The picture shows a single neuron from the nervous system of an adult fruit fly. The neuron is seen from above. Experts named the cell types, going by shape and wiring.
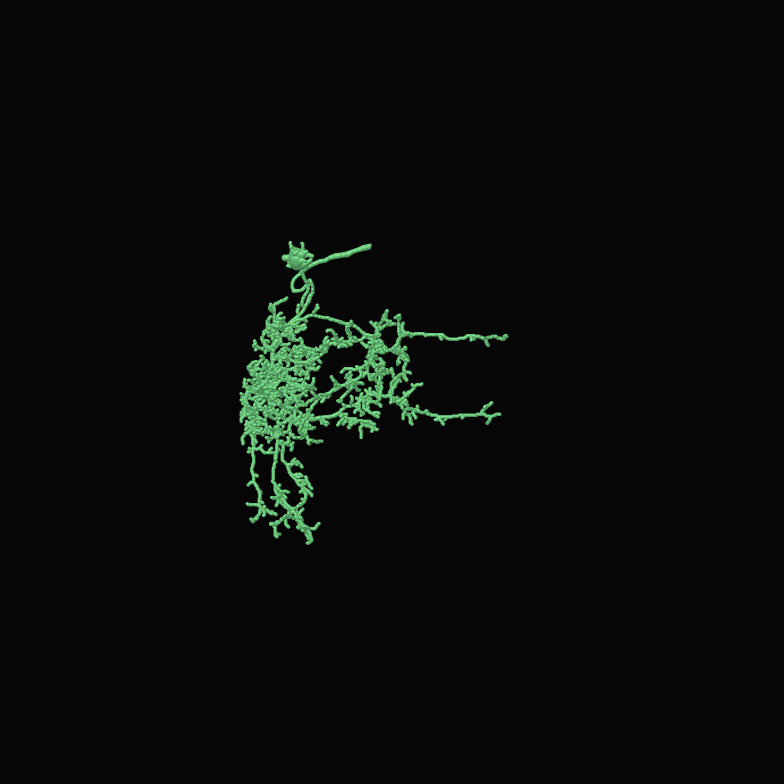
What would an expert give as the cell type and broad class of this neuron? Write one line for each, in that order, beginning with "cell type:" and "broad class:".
cell type: MN9
broad class: motor neuron of the brain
